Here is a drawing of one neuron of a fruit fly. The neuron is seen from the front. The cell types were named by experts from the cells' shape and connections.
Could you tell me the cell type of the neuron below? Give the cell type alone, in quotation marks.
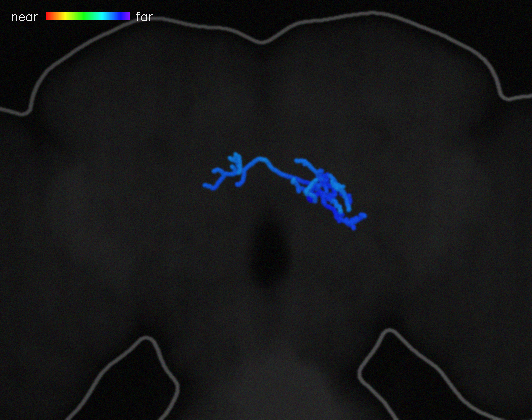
"CB1836"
